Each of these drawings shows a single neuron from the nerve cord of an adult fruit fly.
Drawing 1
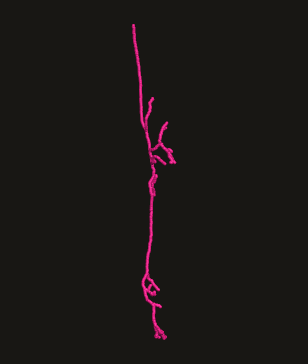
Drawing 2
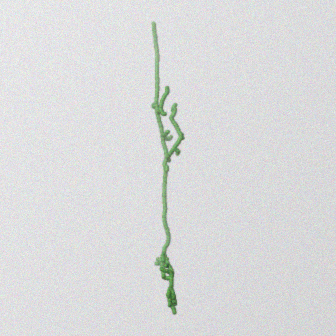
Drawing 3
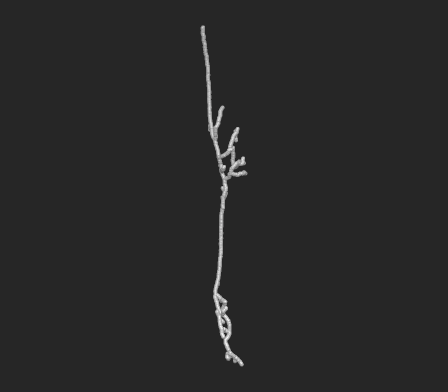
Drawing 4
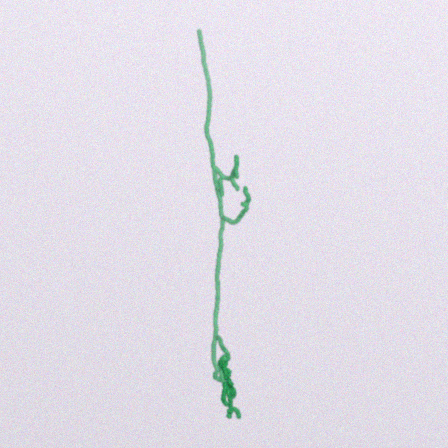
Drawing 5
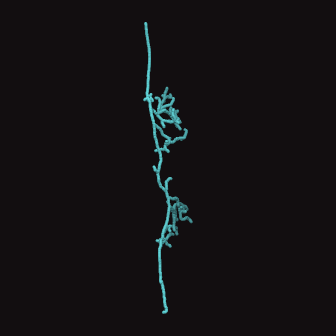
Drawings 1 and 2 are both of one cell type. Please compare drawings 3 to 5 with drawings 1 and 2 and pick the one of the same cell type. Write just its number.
3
